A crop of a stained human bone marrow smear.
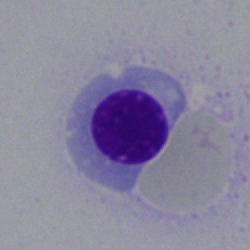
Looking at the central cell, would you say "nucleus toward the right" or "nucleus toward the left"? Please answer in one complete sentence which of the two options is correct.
This cell carries its nucleus toward the right side.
